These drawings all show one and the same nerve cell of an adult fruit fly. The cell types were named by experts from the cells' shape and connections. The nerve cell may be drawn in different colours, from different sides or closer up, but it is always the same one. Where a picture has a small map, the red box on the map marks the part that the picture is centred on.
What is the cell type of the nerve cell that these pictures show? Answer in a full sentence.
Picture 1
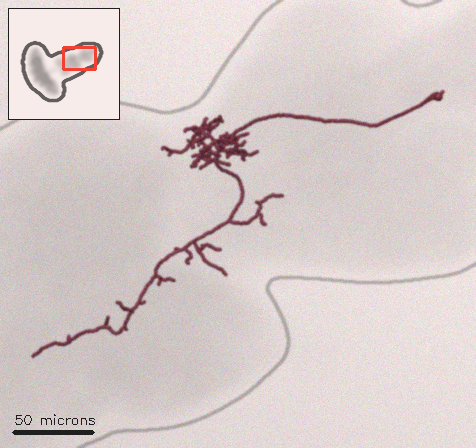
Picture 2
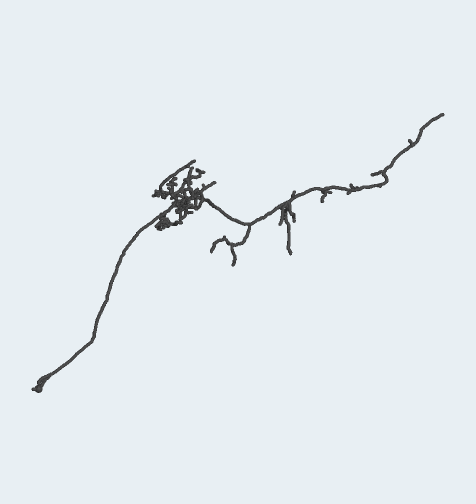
The cell type is IN06A094.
